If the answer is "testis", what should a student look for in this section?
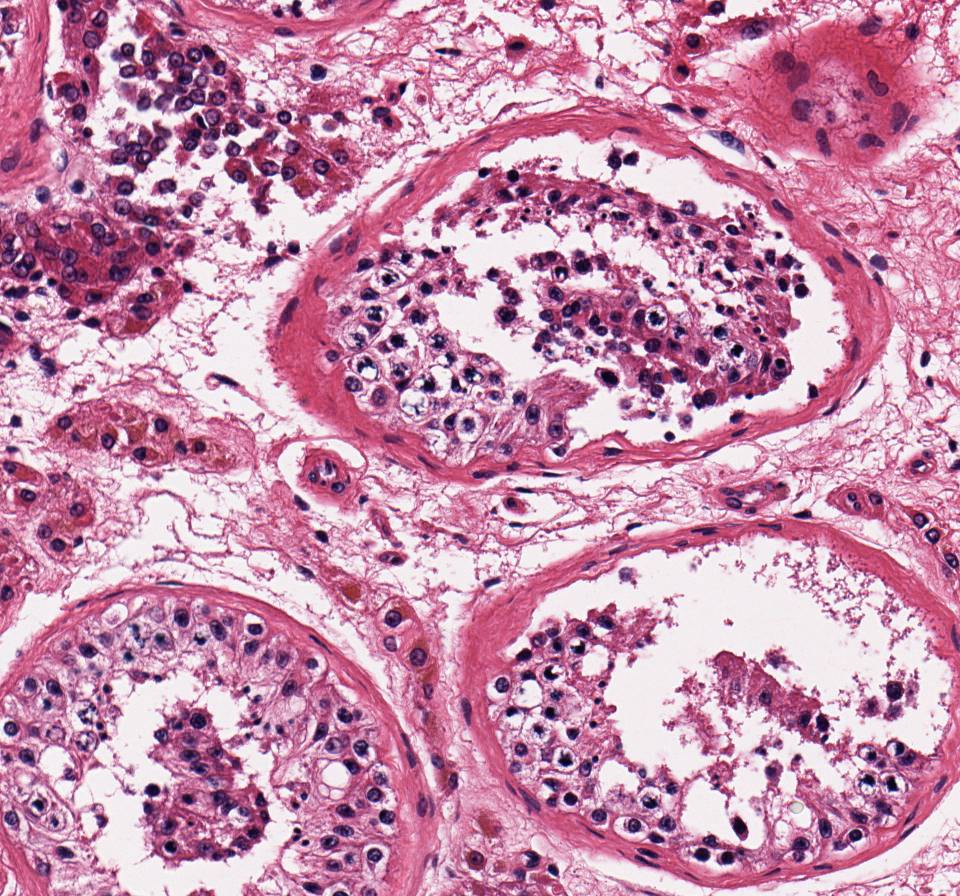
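This section is testis. Three large tubules, cut in cross-section, lie in the upper centre, lower left and lower right, with interstitial tissue separating them.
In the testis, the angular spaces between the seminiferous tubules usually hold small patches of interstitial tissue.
Each tubule is bounded by a thick, pink, layered wall containing flattened, spindle-shaped nuclei. Many rounded cells with clear, pale cytoplasm and round, dark nuclei line the inner aspect of these walls.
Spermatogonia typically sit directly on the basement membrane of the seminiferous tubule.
On the left, some of the Leydig cells hold golden-brown granular pigment in their cytoplasm.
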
